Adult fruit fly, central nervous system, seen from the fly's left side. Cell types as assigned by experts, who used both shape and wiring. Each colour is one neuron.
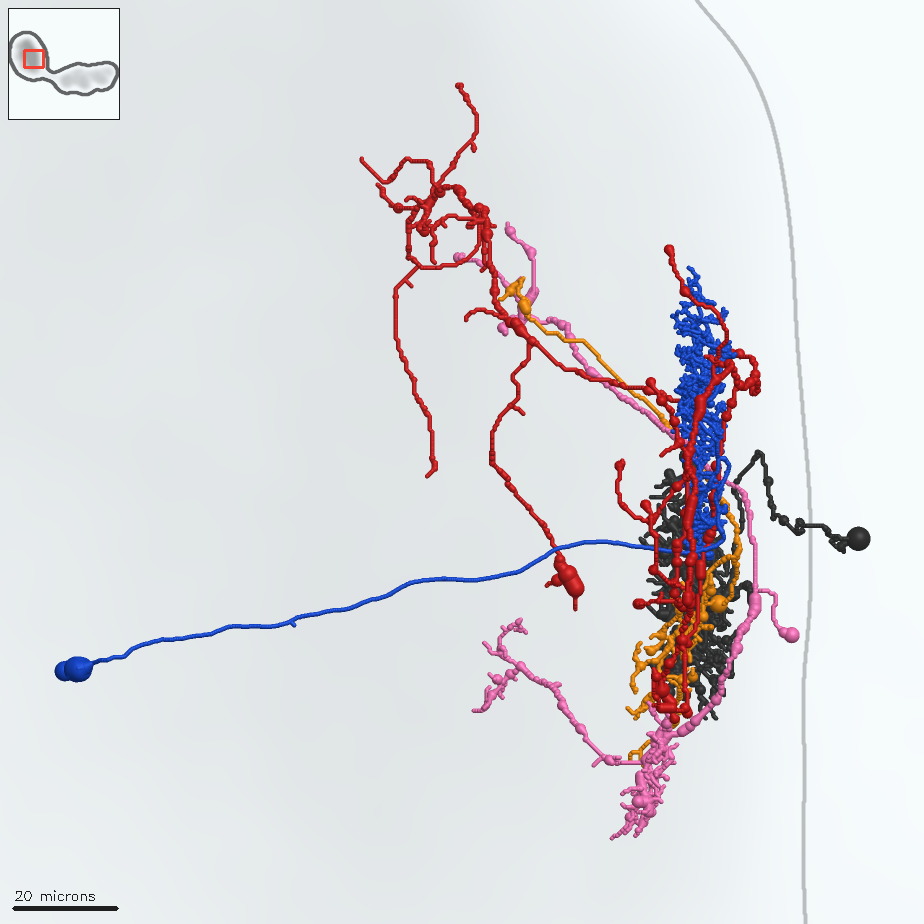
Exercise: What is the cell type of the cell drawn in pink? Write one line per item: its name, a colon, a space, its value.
cell type: LLPC2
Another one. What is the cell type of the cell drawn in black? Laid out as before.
cell type: LPi43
